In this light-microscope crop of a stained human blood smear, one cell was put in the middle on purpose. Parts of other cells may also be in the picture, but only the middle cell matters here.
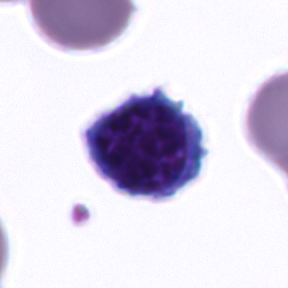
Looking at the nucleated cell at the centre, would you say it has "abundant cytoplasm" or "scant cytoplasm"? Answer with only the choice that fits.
Scant cytoplasm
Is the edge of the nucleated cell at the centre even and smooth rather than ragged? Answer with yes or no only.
No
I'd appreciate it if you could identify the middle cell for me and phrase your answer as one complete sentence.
Positioned in the middle of the crop is a plasma cell.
